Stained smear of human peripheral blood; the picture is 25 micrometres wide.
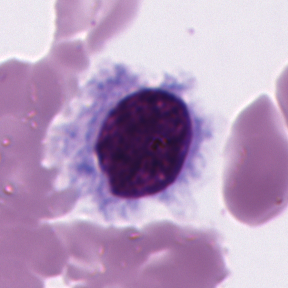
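The hairy cell at the centre of this stained blood smear has an irregular, ragged border rather than a smooth one. Notice how fine hair-like projections fringe its cytoplasm around most of the circumference. The cytoplasm itself is pale blue, and you will find no distinct granules in it.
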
